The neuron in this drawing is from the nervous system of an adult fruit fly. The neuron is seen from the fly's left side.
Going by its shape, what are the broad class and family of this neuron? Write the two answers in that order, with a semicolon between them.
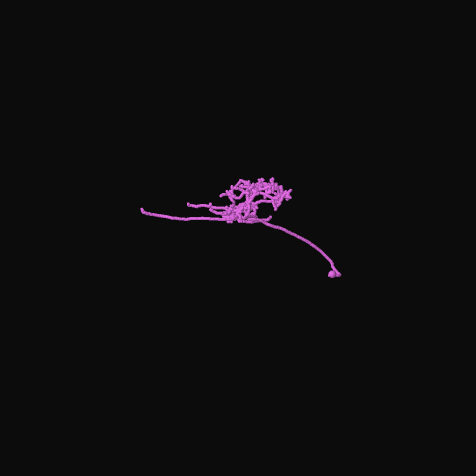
nerve-cord intrinsic neuron; hemilineage 07B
